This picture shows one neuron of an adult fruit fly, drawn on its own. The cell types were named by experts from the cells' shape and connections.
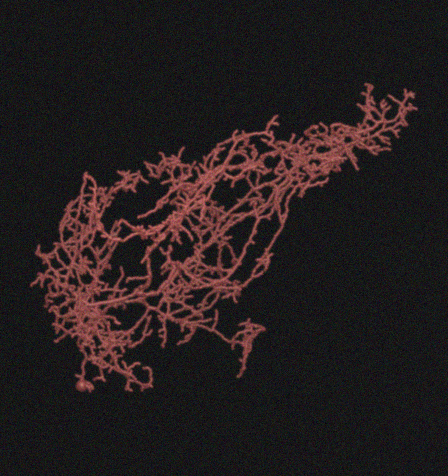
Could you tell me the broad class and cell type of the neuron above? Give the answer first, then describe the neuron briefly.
It is a central-brain intrinsic neuron. The cell type is AVLP396. The cell body is at the lower left of the picture. More than a hundred branch ends can be seen.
